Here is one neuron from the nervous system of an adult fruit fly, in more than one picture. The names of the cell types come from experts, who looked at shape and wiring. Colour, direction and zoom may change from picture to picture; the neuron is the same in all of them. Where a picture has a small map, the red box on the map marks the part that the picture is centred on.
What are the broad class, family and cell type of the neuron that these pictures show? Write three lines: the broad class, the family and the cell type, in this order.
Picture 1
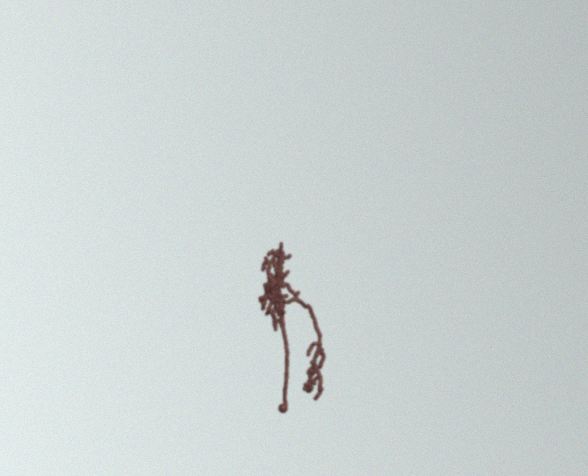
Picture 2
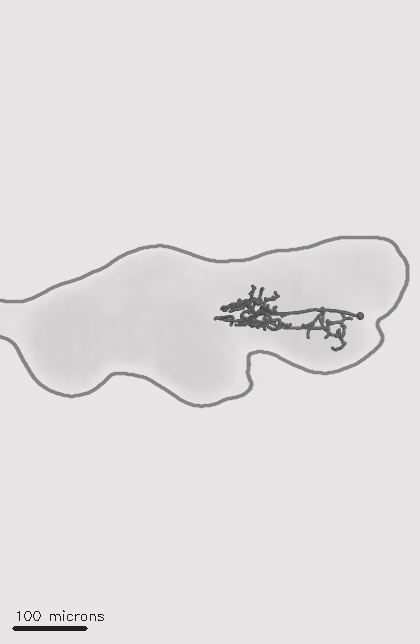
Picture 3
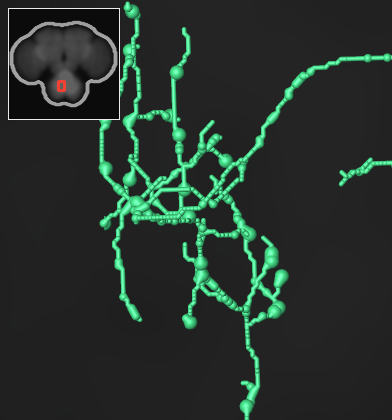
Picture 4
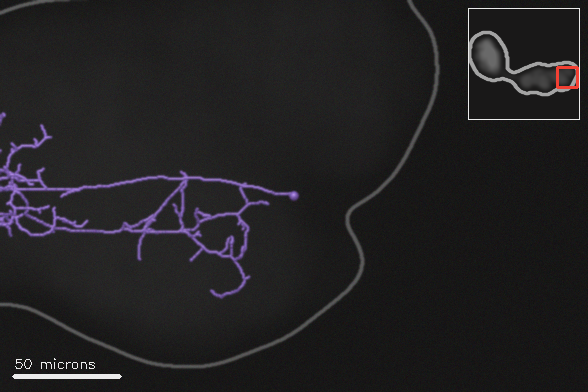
nerve-cord intrinsic neuron
hemilineage 12B
IN12B068_b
